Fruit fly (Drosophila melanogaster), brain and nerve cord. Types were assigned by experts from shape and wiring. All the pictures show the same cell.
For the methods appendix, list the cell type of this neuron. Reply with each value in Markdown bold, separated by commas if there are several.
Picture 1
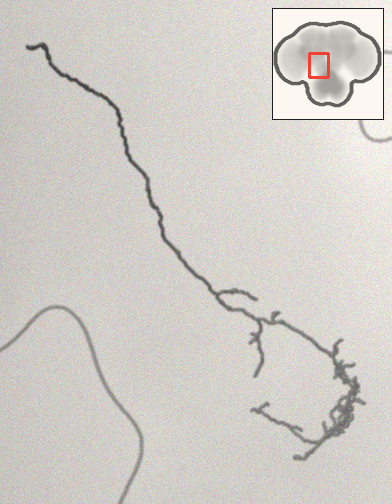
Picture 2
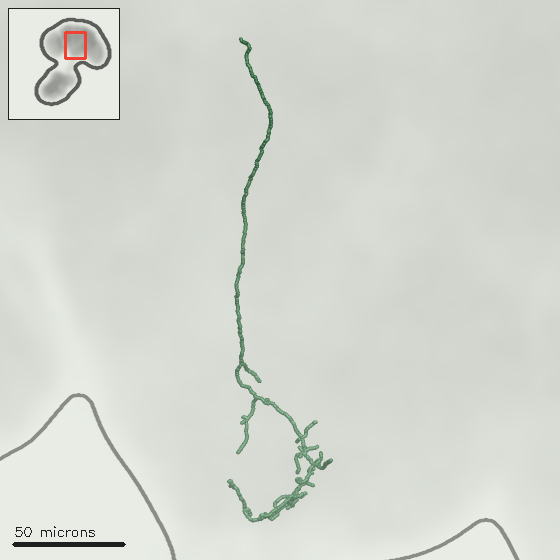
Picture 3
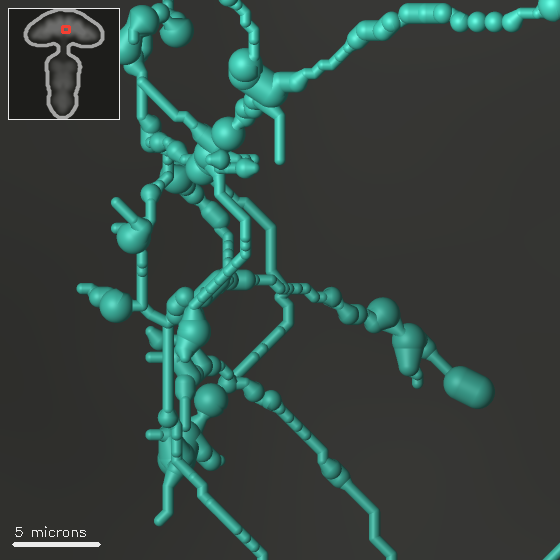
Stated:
**BM**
